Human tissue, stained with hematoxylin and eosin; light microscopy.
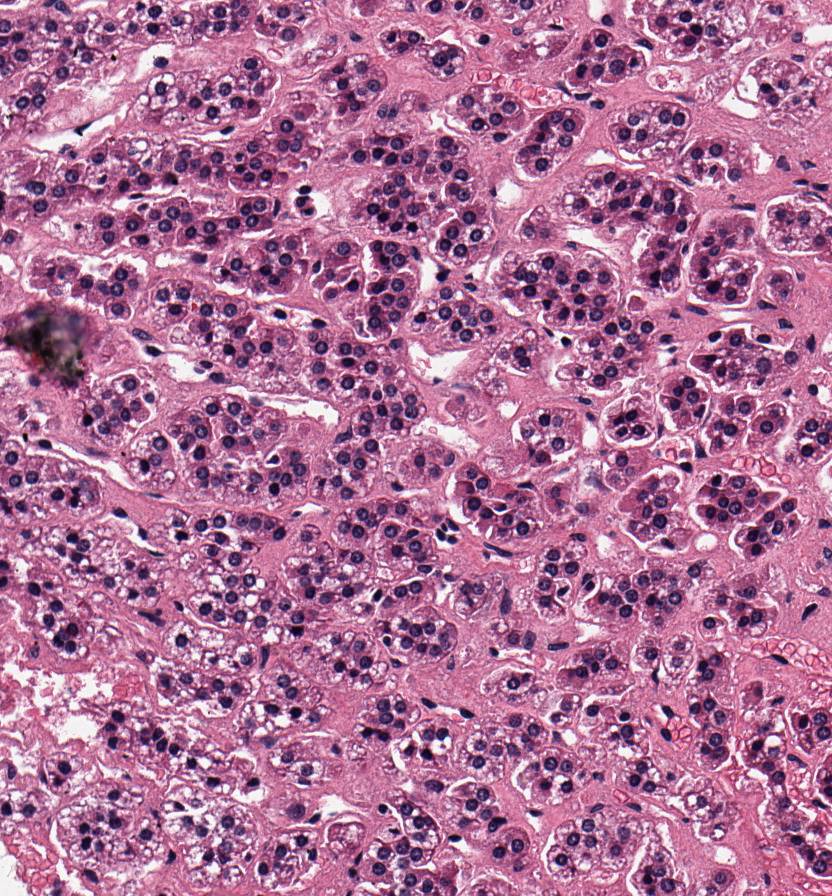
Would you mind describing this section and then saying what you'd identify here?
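Cells throughout the field are grouped into small rounded nests, separated by pink septa of fibrous tissue holding scattered thin, dark, spindle-shaped nuclei. Many nest cells have pale cytoplasm filled with small clear vacuoles, most noticeably toward the lower left. The nests lack central lumens and form no glands or tubules. This is adrenal gland.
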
